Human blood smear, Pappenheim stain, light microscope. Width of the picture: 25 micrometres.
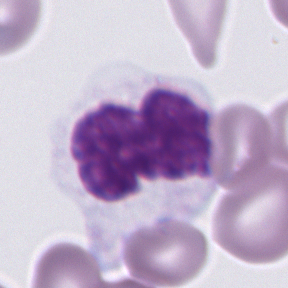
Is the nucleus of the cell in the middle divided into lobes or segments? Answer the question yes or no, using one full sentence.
Yes, this cell has a nucleus made up of distinct lobes or segments.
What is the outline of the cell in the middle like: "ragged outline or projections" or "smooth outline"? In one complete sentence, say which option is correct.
Rough rather than smooth is the outline of this cell.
